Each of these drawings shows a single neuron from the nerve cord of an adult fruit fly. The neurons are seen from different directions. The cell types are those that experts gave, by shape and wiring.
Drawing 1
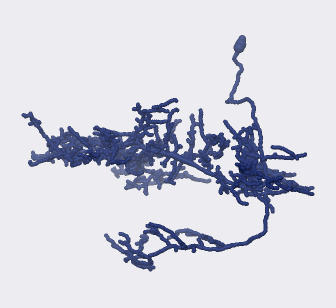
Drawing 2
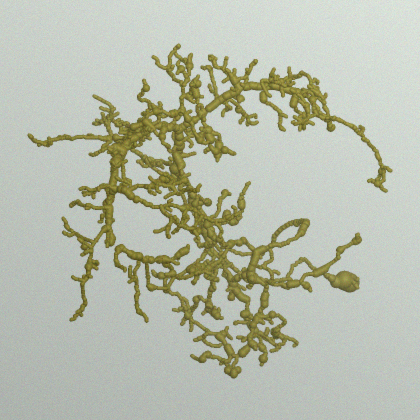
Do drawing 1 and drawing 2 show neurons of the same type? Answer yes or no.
no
